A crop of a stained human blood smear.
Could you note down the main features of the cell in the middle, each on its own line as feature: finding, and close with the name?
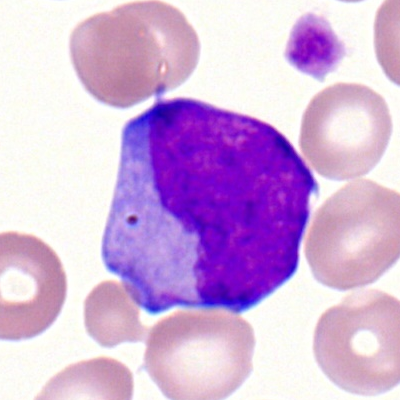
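Nucleus: a single unlobed mass, filling the right side of the cell.
Chromatin: deep purple, mottled with small paler patches.
Cytoplasm: a broad crescent on one side, not a thin rim.
Dot: one tiny and dark, lying in the cytoplasm.
Cell: myeloblast.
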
